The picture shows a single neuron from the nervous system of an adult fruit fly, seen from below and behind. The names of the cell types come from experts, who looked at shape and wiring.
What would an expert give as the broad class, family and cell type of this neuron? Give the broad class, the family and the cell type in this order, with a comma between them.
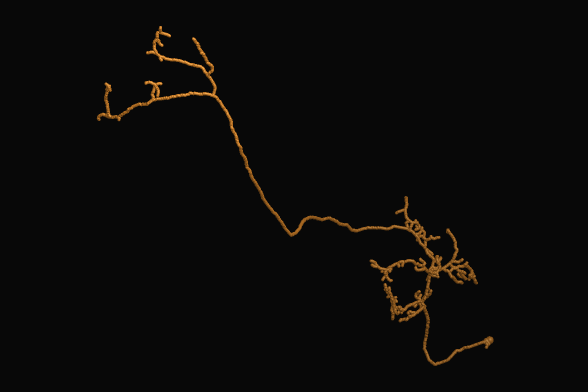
descending neuron, hemilineage MX12, DNg12_f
